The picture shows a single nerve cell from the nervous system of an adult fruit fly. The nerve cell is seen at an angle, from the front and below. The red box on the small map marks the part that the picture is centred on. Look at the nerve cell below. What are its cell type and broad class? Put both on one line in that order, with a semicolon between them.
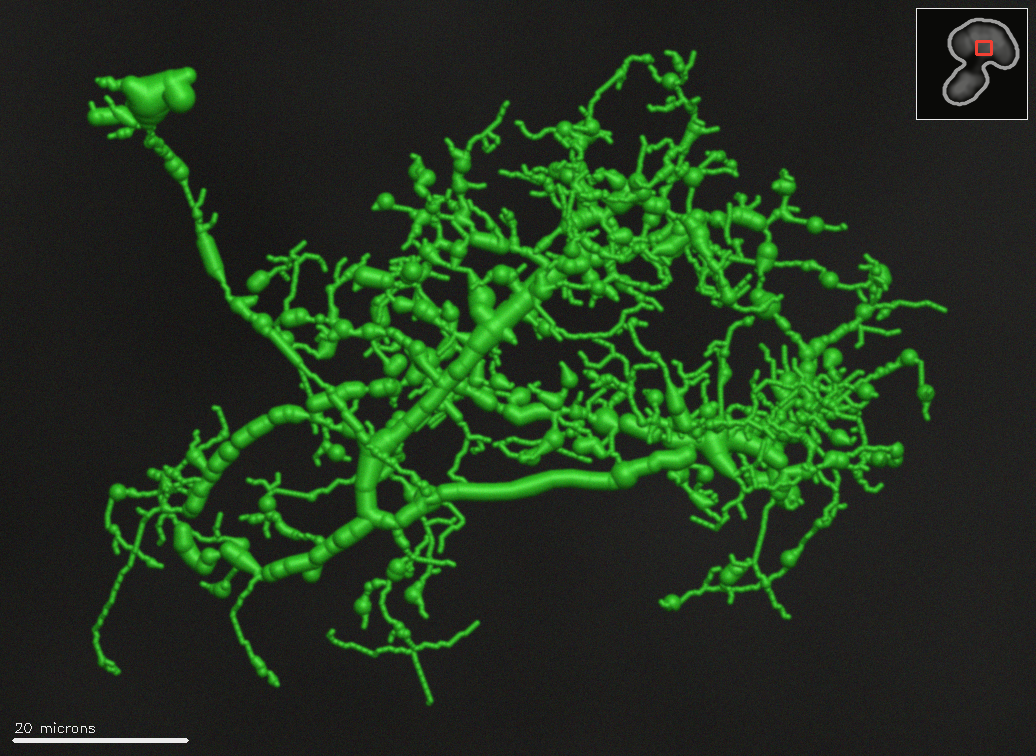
GNG206; central-brain intrinsic neuron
